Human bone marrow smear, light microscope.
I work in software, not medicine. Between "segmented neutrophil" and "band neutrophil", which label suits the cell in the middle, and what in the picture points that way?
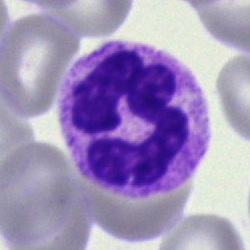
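It's a segmented neutrophil rather than a band neutrophil. As for what you can see, the outline is round and smooth, and the chromatin is dark purple and densely clumped. Pale pinkish-lilac cytoplasm surrounds the nucleus on all sides, with fine, faint lilac granules in it.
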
